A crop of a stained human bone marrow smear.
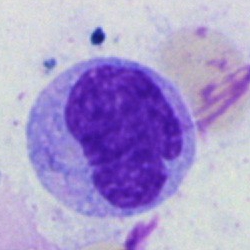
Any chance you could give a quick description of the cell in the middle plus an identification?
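Notice the smooth, round outline of this cell. Its nucleus carries a notch on the lower left side, which gives it a folded shape, and it sits off-centre toward the right. Around it, the cytoplasm is pale grey-blue. We call this cell a monocyte.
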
